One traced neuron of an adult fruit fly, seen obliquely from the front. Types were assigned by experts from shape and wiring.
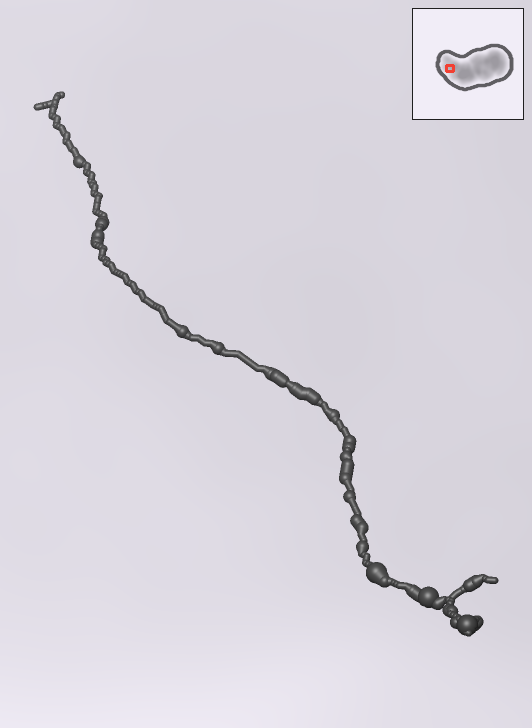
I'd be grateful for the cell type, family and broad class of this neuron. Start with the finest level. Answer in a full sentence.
Type SNta29 of class mechanosensory tactile, a sensory neuron entering the nerve cord.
